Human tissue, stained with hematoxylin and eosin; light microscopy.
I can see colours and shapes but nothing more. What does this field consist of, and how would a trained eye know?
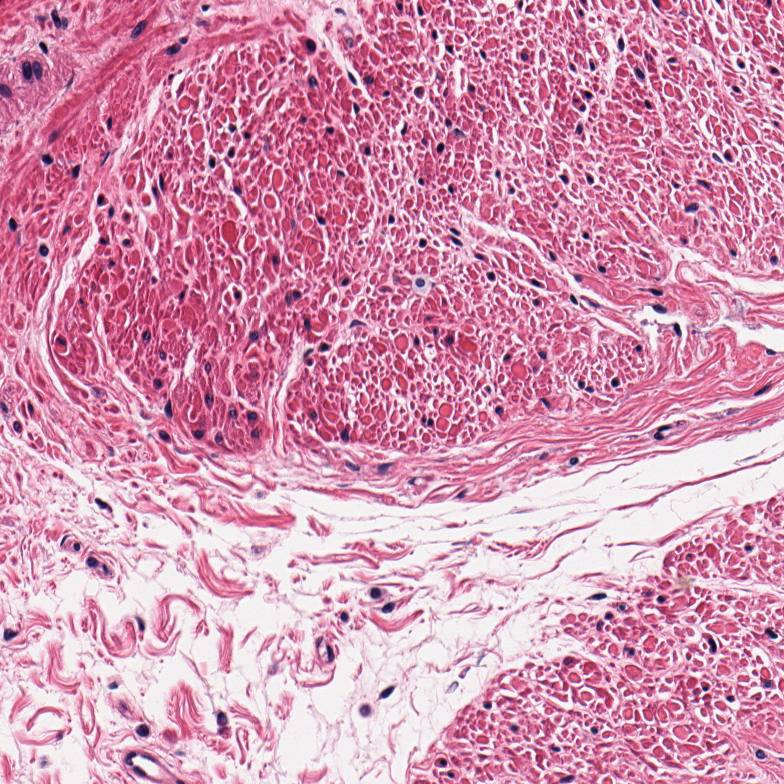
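Smooth muscle: a large bundle over the upper two-thirds, a smaller one at lower right, loose connective tissue between. Along the lower edge of the upper bundle a curved band of fibres is cut lengthwise, running left to right.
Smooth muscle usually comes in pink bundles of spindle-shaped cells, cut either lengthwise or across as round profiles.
Only a minority of the muscle cell profiles show dark nuclei. The loose connective tissue at lower left is pale, with scattered wavy eosinophilic collagen bundles.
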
